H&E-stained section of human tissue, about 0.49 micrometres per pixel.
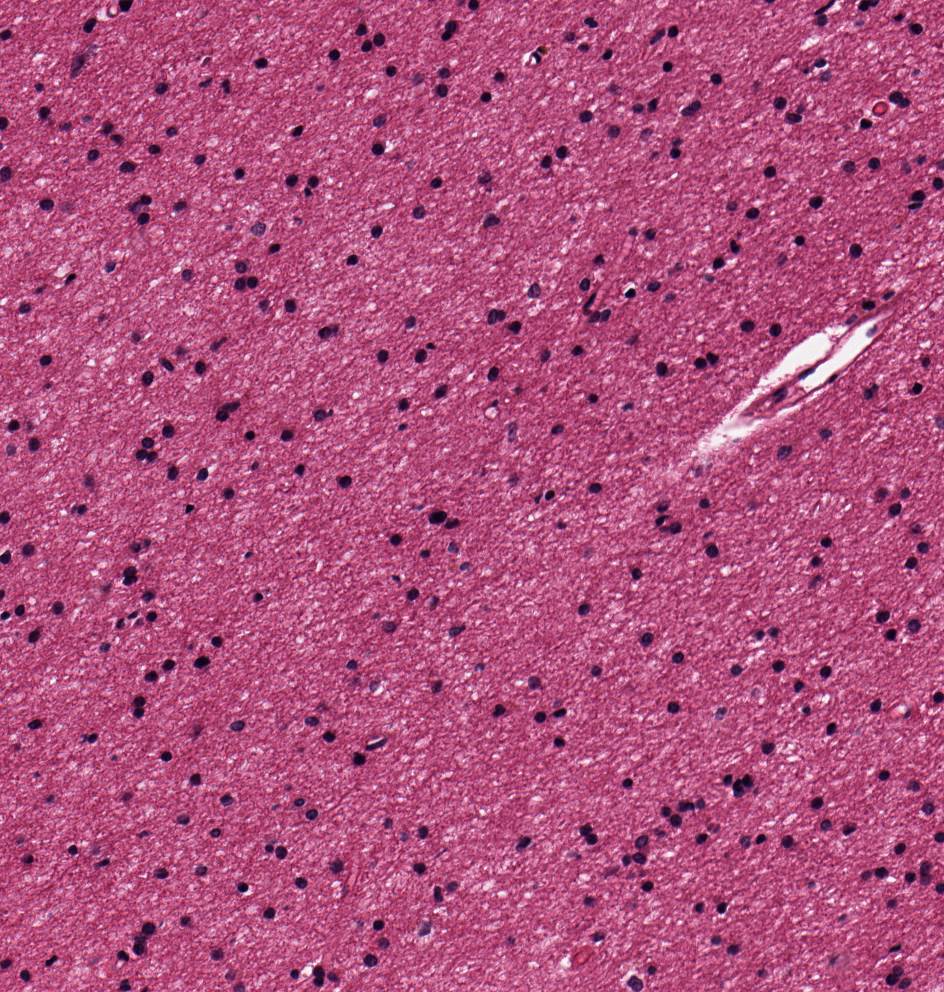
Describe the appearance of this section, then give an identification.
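Across the whole field, small dark nuclei are scattered fairly evenly on a pink background. Most are small, round and densely stained, and here and there they sit in pairs or little clusters of a few. The background itself is a finely granular, fibrillary pink matrix dotted with many tiny clear spaces. This is cerebral cortex.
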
